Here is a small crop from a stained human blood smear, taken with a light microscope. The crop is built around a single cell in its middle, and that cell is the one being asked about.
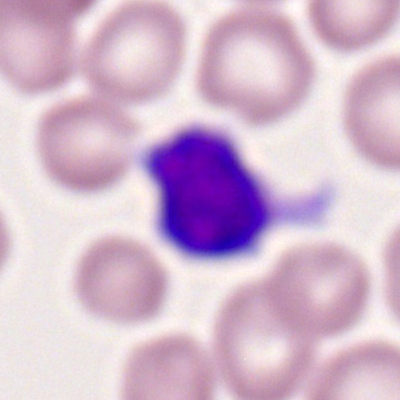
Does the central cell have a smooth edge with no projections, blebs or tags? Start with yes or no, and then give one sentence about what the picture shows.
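No. A pale bluish tail-like projection extends from the cell's right side.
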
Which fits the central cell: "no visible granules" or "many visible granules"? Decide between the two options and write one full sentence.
The cell's cytoplasm contains no granules that can be seen.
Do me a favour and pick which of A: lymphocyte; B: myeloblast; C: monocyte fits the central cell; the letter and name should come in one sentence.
Option A is correct, and the cell in the centre is a lymphocyte.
